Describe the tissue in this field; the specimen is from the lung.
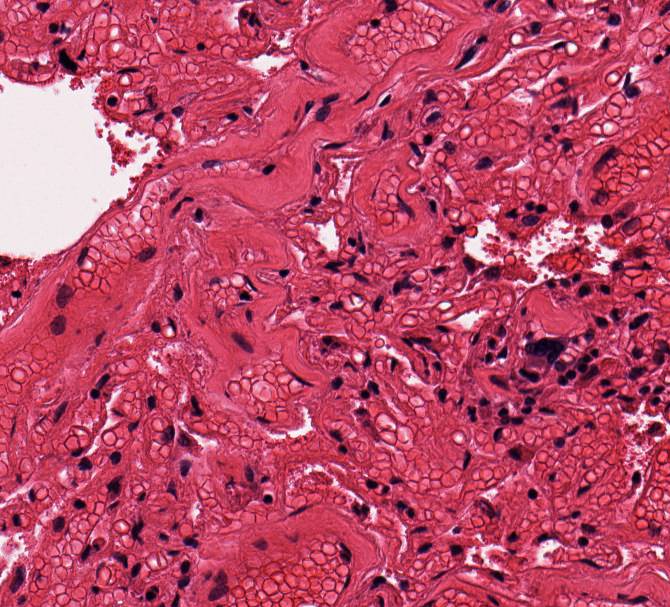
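I see the cells gathered in clusters, with bands of pink fibrous stroma between them. Most have cytoplasm packed with many small clear vacuoles, so they look bubbly; the thin cytoplasm between the vacuoles is pink. Their nuclei look small, dark and round to oval.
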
